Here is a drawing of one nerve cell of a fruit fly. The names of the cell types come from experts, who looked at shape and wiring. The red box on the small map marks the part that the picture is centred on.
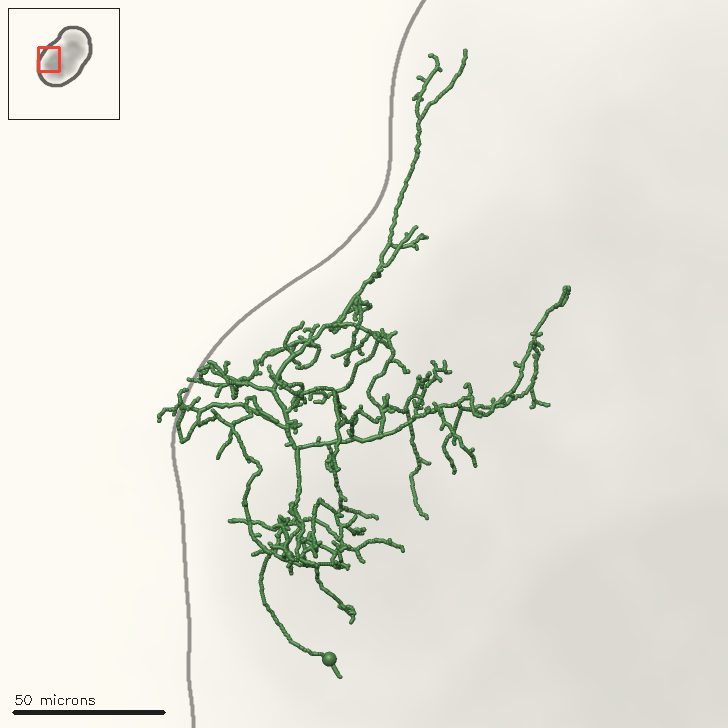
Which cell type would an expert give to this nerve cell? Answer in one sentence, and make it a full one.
Cell type IN20A.22A011 is what this nerve cell is.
